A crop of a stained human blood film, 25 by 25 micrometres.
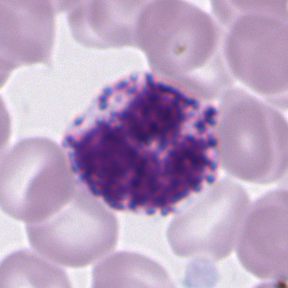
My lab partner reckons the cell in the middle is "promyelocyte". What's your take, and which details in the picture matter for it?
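Take the granules first: they are coarse and dark blue-violet, and they lie over the nucleus as well as the cytoplasm, which goes with basophil.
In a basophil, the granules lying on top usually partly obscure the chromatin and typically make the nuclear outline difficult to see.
The granules also reach the cell margin, giving the edge a beaded look. Beneath them, the nuclear chromatin is dark purple and dense. The cell outline is roughly round, and the cell lies among closely packed red cells with no other nucleated cell beside it. Putting this together, the cell is a basophil, not a promyelocyte.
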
